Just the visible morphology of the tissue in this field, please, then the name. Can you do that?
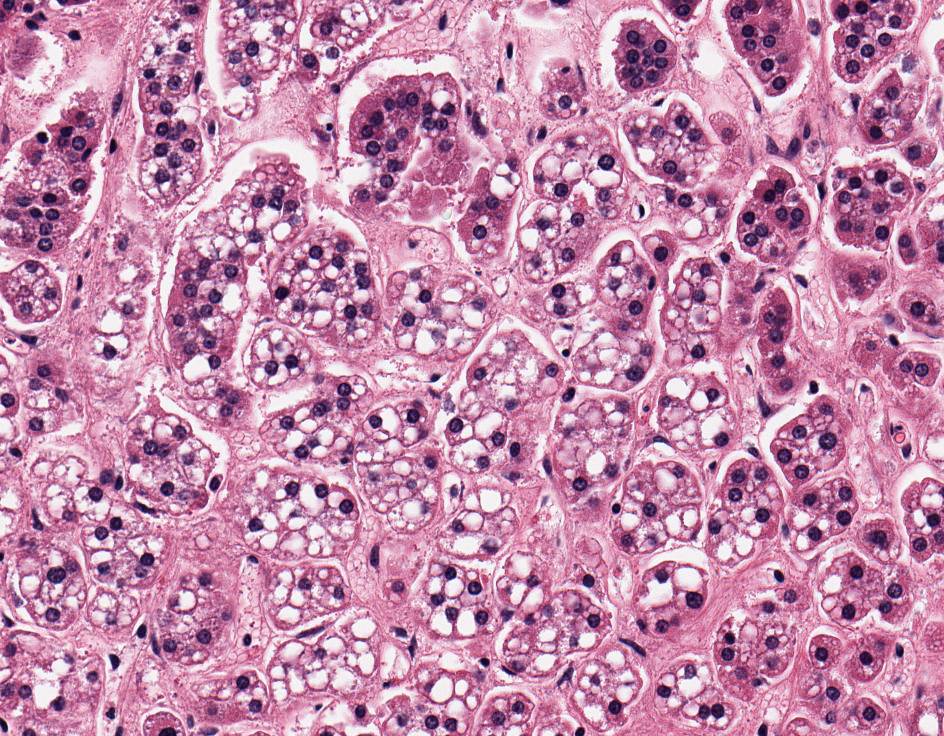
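The cells sit in small rounded nests throughout, with thin bands of pink stroma between them. That stroma is pale pink and loose, with scattered spindle-shaped nuclei. Nuclei are round, dark and fairly uniform in size, one per cell. Up top, some nests have denser pink cytoplasm with few vacuoles. So this is adrenal gland.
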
